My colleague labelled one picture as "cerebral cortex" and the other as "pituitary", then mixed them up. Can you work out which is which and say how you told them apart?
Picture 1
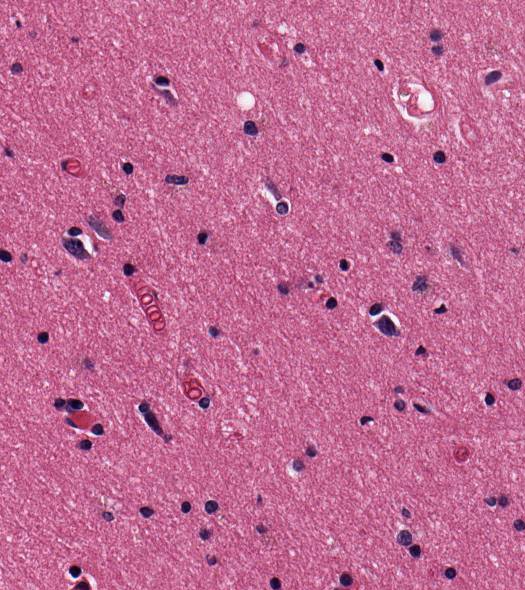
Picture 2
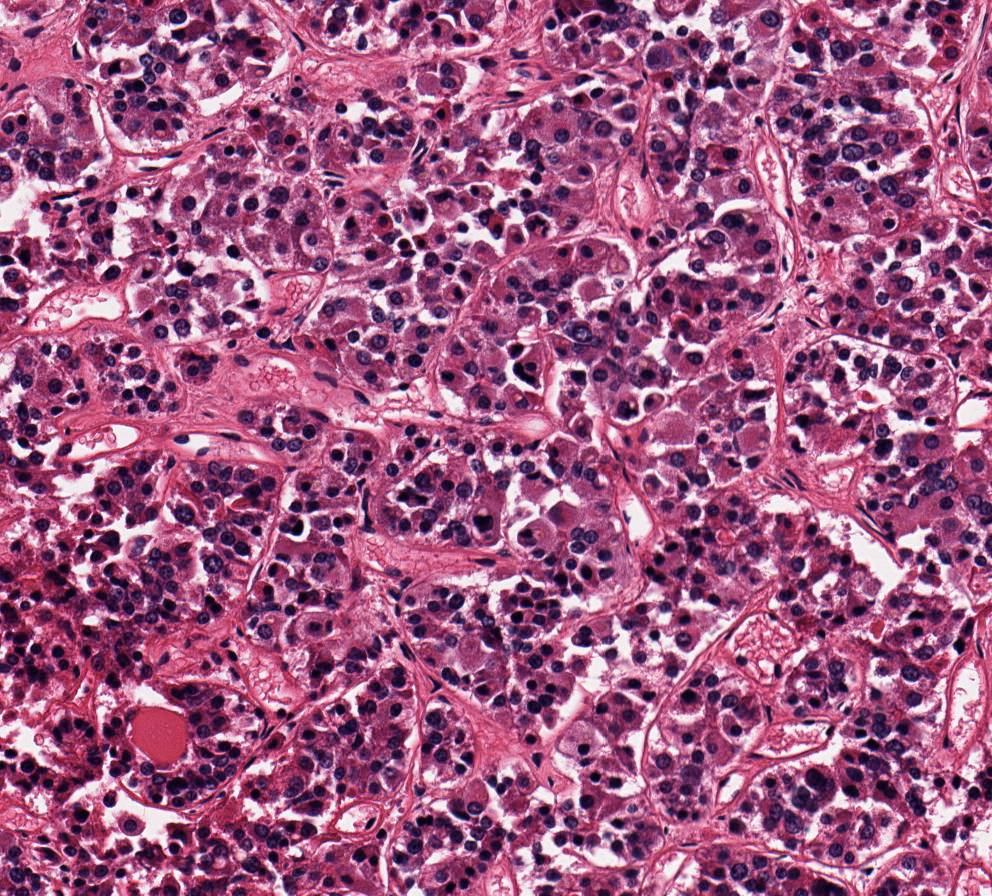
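In picture 1 the tissue is cerebral cortex; in picture 2 it is pituitary. The cerebral cortex field is a uniform, finely fibrillary pink matrix with no organised architecture. Small, round, dark-blue nuclei lie singly across it, most with little or no visible cytoplasm. In the left-centre, a capillary holds red blood cells stacked in a single row. The pituitary, in contrast, is arranged throughout in rounded nests separated by thin pink fibrous septa. The nests hold a mixture of cells: some with abundant granular pink cytoplasm, others with scant cytoplasm and dark nuclei. Thin-walled vessels containing red blood cells run in the septa, for example at the left middle and lower right. A single round, homogeneous, deep pink globule lies in the lower left.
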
